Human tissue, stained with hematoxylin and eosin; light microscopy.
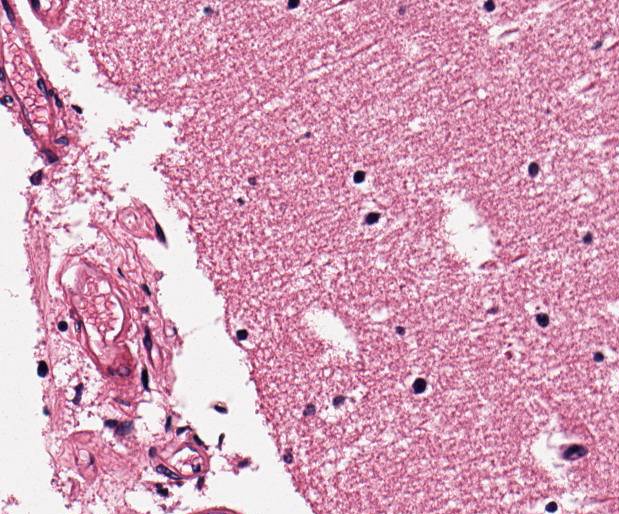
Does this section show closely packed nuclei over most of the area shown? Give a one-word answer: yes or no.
No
